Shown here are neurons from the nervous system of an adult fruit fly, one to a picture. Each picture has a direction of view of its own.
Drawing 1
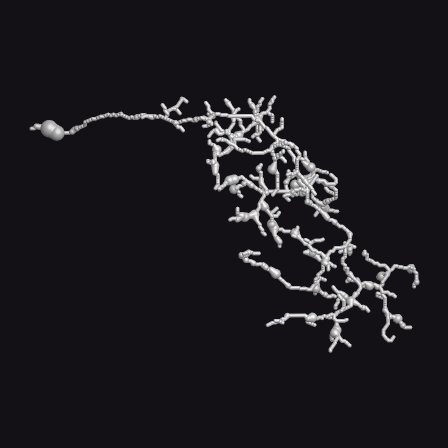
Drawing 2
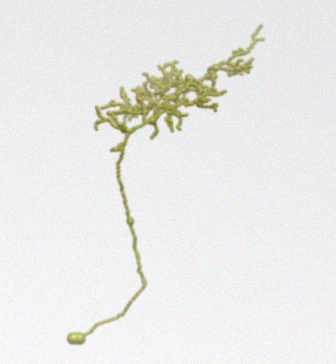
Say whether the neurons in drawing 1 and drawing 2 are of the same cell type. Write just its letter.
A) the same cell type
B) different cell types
B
